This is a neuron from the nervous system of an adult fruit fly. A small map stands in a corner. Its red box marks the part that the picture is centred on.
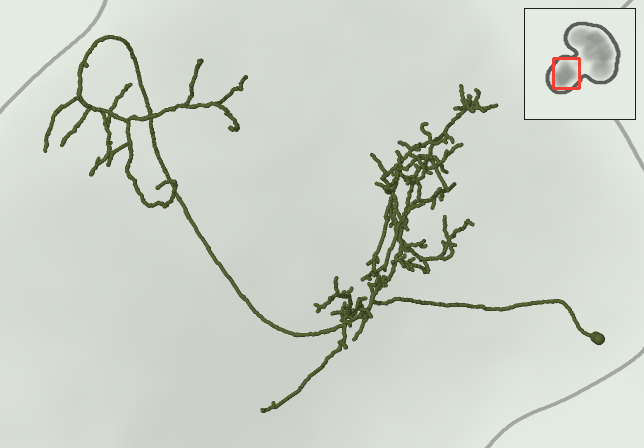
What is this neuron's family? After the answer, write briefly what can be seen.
Its family is hemilineage 01A. It is a nerve-cord intrinsic neuron. The cell body can be seen at the lower right of the picture. Dozens of branch ends can be seen.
